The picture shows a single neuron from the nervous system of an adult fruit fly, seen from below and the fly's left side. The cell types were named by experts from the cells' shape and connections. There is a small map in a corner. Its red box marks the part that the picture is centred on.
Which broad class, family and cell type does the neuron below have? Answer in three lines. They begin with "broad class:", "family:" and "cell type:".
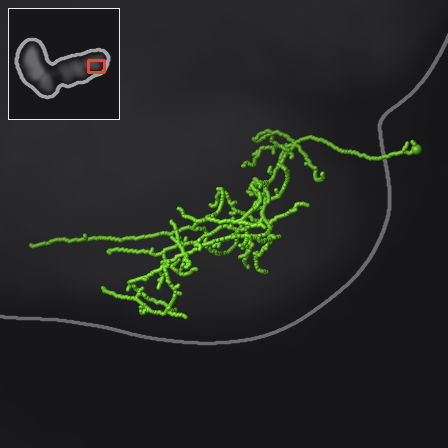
broad class: nerve-cord intrinsic neuron
family: hemilineage 20A.22A
cell type: IN20A.22A059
